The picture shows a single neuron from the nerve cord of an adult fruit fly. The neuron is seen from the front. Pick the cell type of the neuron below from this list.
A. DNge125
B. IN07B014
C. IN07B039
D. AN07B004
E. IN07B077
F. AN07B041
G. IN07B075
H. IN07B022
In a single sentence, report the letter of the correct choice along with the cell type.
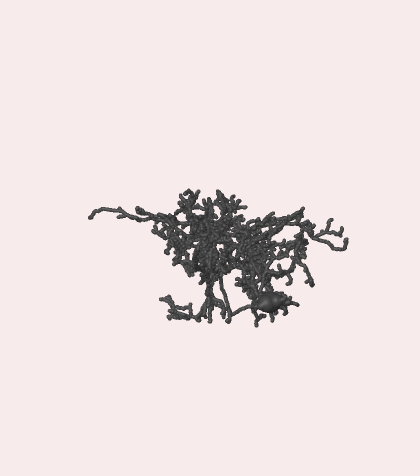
Option D, the cell type AN07B004, describes the neuron.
